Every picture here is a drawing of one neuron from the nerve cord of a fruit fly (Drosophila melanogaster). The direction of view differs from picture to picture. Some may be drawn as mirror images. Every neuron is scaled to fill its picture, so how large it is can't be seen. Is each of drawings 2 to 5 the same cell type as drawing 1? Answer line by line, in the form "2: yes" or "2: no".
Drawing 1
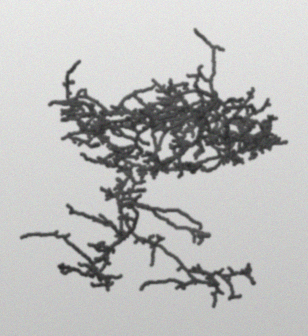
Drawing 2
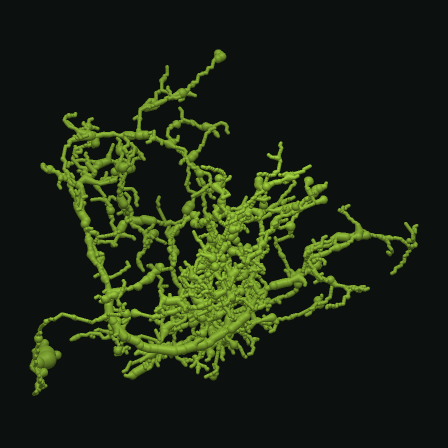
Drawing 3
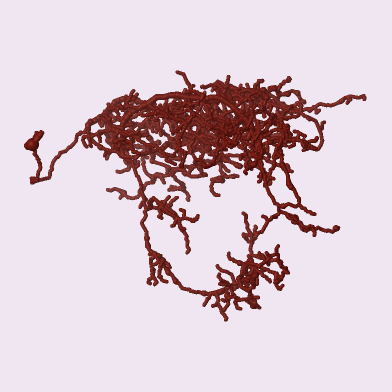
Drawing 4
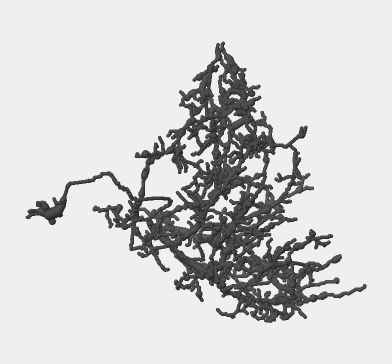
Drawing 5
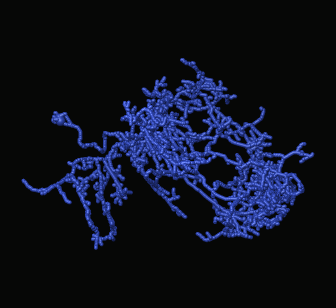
2: no
3: no
4: no
5: yes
